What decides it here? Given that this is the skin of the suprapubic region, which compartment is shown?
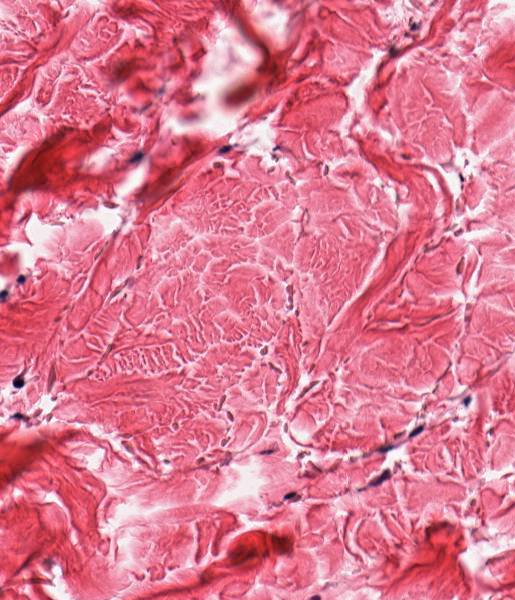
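Field: dense connective tissue. Densely packed pink fibre bundles fill the whole field, running in many directions; nuclei sparse, small, dark, elongated, scattered between bundles.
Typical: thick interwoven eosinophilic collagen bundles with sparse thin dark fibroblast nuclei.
No fat cells seen.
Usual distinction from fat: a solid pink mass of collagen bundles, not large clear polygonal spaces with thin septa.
No epithelium anywhere.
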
